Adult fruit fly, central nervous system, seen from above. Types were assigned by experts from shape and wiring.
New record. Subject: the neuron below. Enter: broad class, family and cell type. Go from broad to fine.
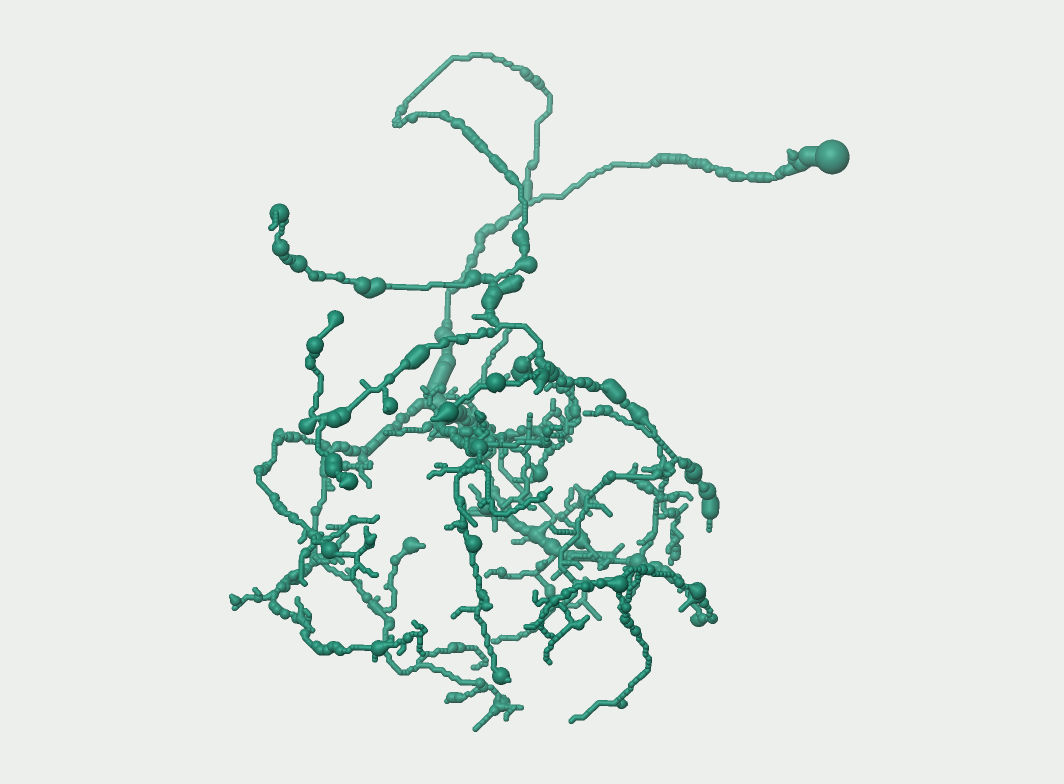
central-brain intrinsic neuron; hemilineage SLPav1_medial; LHAV3e5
